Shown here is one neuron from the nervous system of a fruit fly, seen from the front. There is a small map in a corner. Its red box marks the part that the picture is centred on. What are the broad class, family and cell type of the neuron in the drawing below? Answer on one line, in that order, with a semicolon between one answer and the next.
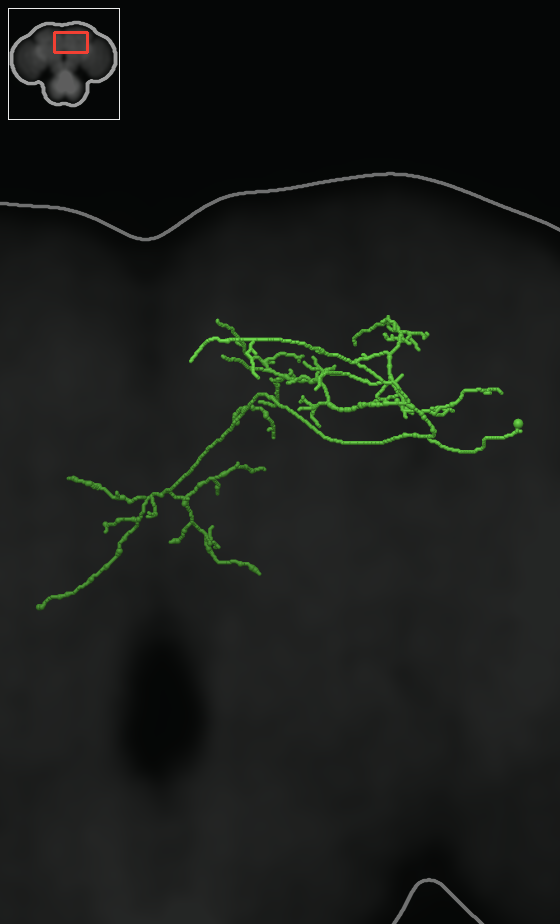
central-brain intrinsic neuron; hemilineage AOTUv3_dorsal; SMP020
